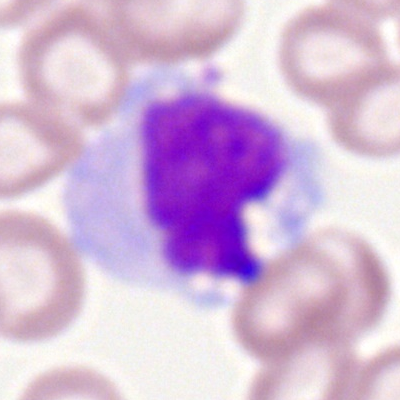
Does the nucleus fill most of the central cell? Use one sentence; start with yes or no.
No, the cytoplasm of this cell is abundant.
